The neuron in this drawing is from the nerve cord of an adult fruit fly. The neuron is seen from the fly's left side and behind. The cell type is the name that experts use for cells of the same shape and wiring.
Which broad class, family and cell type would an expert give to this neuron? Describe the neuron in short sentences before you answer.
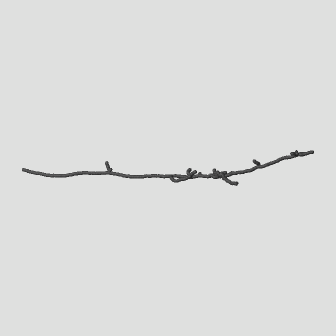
The drawing shows no cell body. In this view it is more than twice as wide as it is tall. Its broad class is descending neuron. Its family is hemilineage MX3. Its cell type is DNg40.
